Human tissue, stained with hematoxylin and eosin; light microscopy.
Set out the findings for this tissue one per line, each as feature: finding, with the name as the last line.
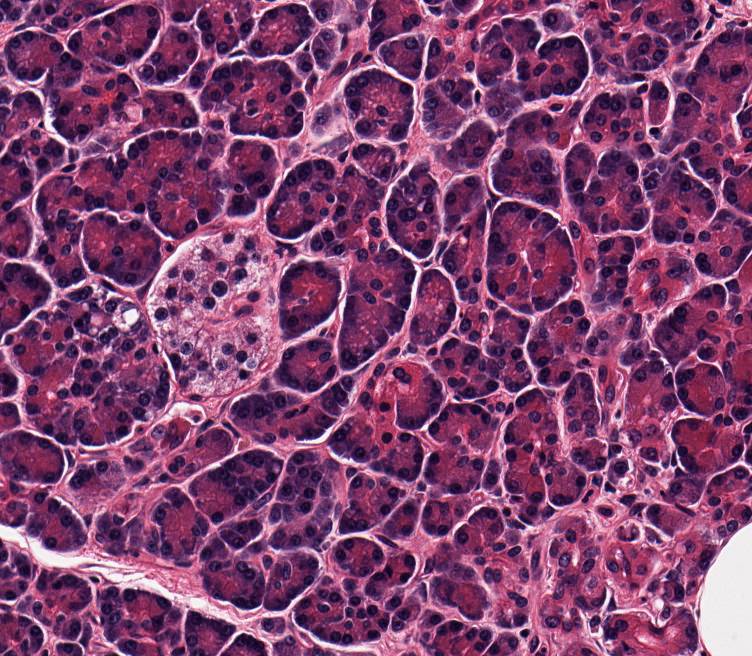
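Field: small rounded acini of glandular cells, closely packed, filling almost the whole field
Acinar cytoplasm: deep purple basally, redder and granular toward acinus centre
Acinar nuclei: round, dark, at outer base of cells
Between acini: only thin pink connective tissue strands
Fibrous band: slightly thicker, oblique, lower left
Name: pancreas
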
